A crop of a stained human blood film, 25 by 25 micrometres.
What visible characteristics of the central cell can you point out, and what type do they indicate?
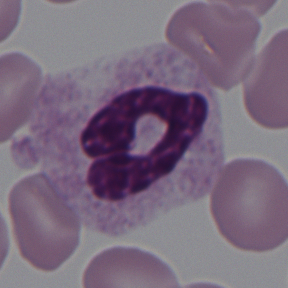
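Nucleus a closed ring round a pale central hole; chromatin dark purple, coarsely clumped. Cytoplasm abundant, pale lilac-pink, fine lilac granules scattered evenly throughout. Segmented neutrophil.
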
